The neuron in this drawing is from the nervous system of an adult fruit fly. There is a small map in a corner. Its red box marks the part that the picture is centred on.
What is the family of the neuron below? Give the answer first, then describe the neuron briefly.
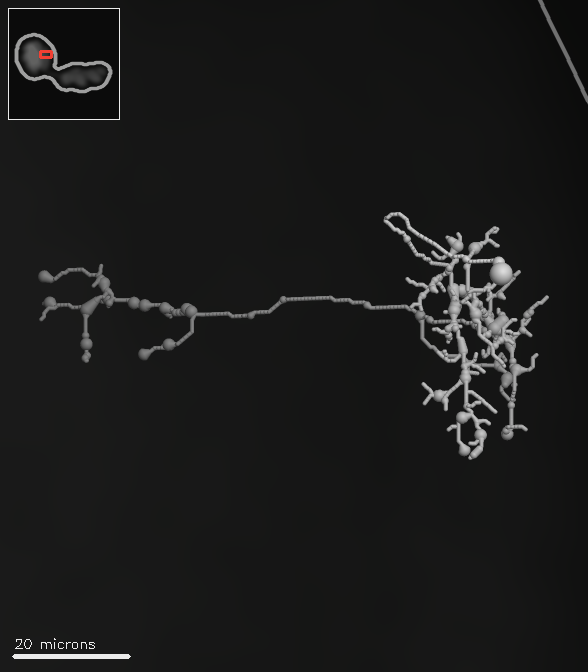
Its family is TmY. This is an optic-lobe intrinsic neuron. The cell body is on the right of the picture. By the scale bar it is about 90 microns wide in this view. Dozens of branch ends can be seen.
